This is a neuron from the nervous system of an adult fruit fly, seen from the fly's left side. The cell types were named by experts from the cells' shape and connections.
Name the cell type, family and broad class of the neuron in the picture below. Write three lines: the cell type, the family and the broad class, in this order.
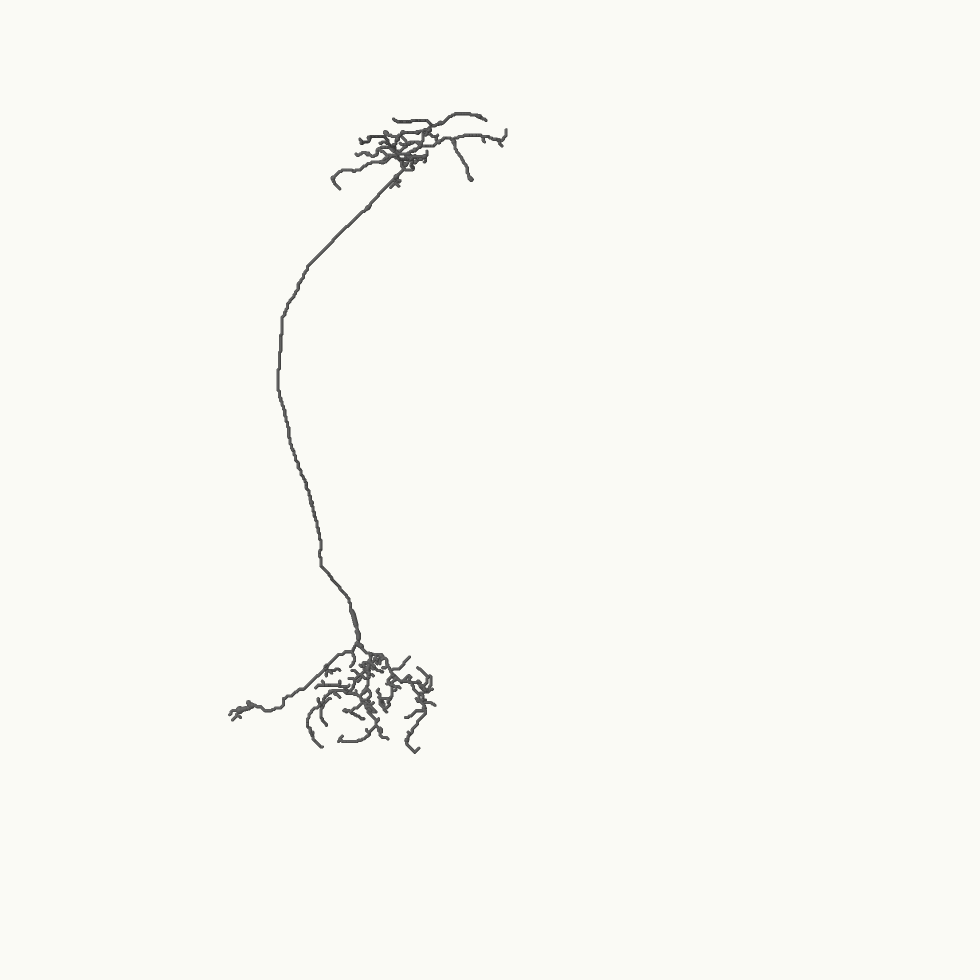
PRW010
hemilineage FLAa2
central-brain intrinsic neuron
